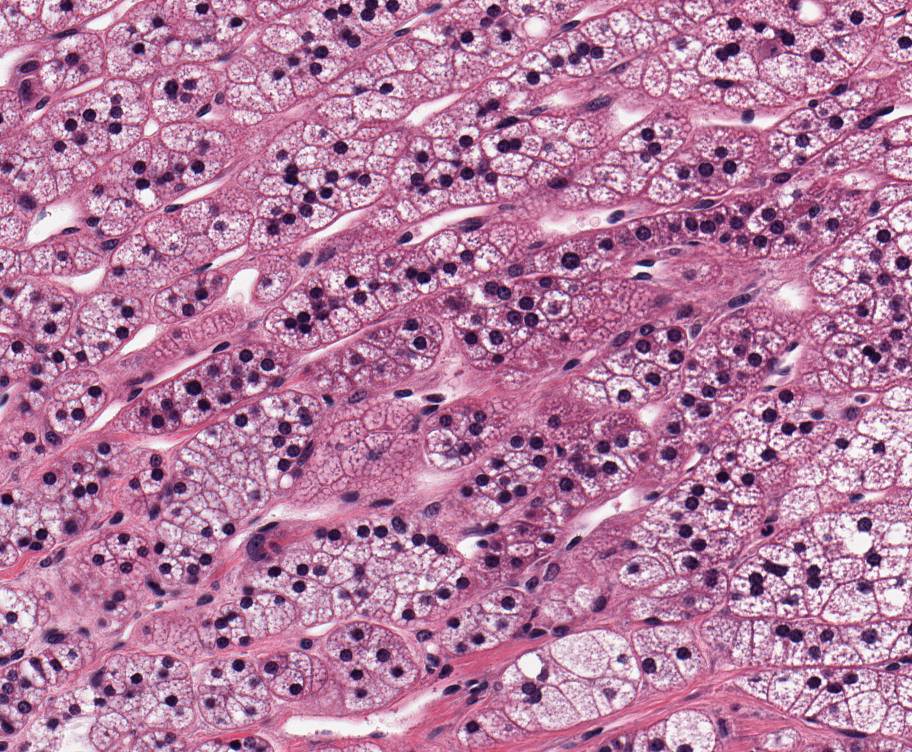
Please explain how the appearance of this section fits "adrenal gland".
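This adrenal gland section shows most cells with pale, finely vacuolated, foamy cytoplasm.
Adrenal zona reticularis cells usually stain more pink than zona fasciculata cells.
Cells lie in cords; their nuclei are small, round and darkly stained.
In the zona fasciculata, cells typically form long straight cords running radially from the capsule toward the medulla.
Thin-walled, slit-like vascular channels lined by flattened nuclei run between the cords. Stroma between the cords is scant, little more than these channels.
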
